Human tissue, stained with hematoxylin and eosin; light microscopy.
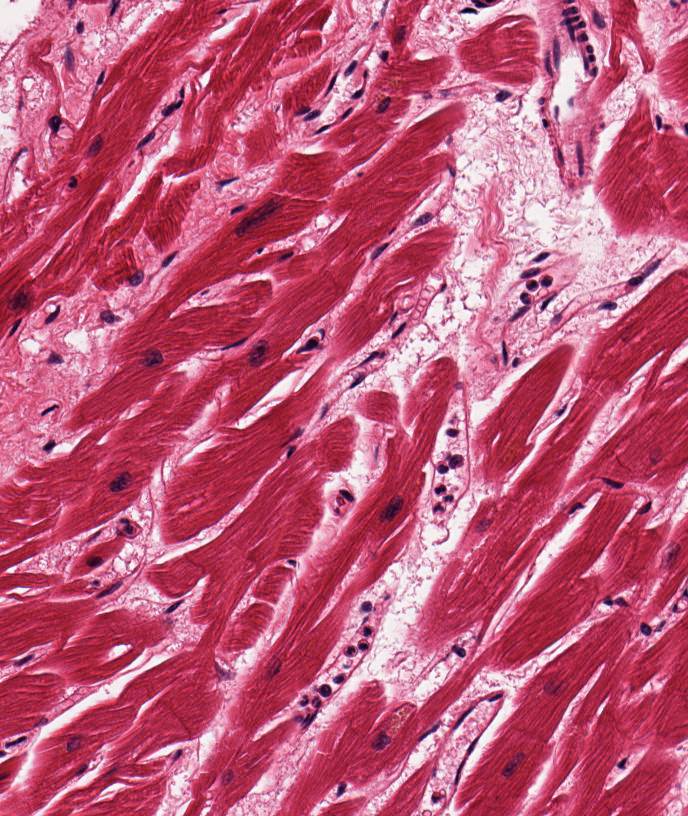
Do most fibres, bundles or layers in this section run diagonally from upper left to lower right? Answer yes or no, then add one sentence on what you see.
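No. The muscle fibres run diagonally across the field from lower left to upper right.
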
